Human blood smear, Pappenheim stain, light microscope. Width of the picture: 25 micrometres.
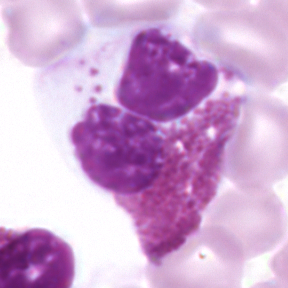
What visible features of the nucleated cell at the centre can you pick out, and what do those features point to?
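Starting with the nucleus: one lobe sits upper right and the other lower left, and the two touch. Its chromatin is dark purple and dense, with coarse clumping. Turning to the cytoplasm, the packed granules are reddish-pink. As for the outline of the cell, it is irregular and angular rather than round. Last comes the name: eosinophil.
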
